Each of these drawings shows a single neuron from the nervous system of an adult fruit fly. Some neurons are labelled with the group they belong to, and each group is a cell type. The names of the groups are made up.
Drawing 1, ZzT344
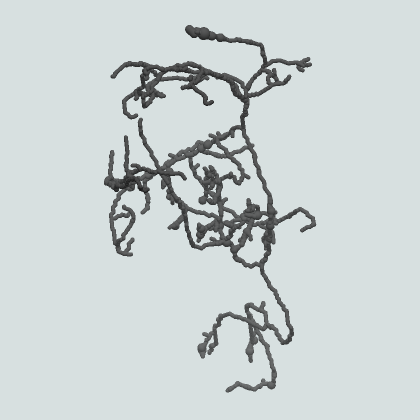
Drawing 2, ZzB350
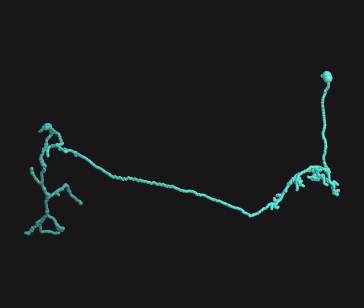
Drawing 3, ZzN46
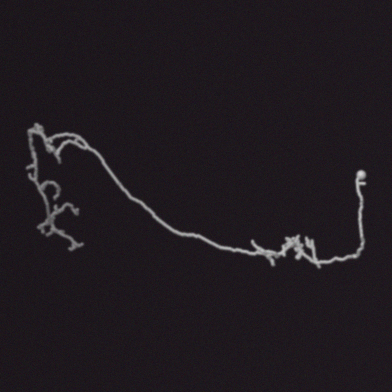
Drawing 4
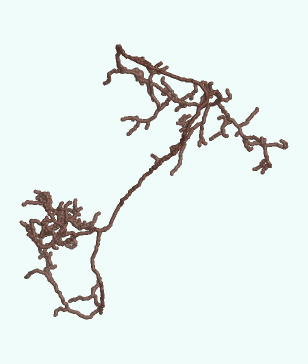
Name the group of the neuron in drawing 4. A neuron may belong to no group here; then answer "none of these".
none of these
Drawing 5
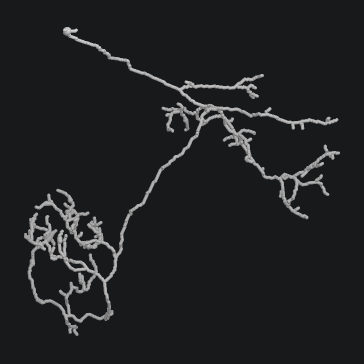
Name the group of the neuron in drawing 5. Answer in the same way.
none of these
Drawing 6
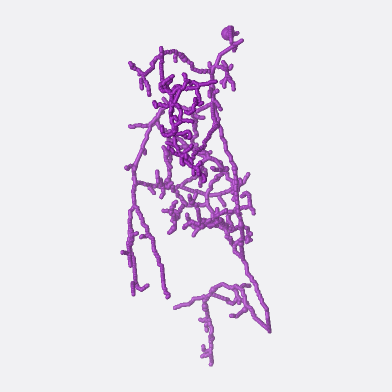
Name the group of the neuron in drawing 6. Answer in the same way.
ZzT344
